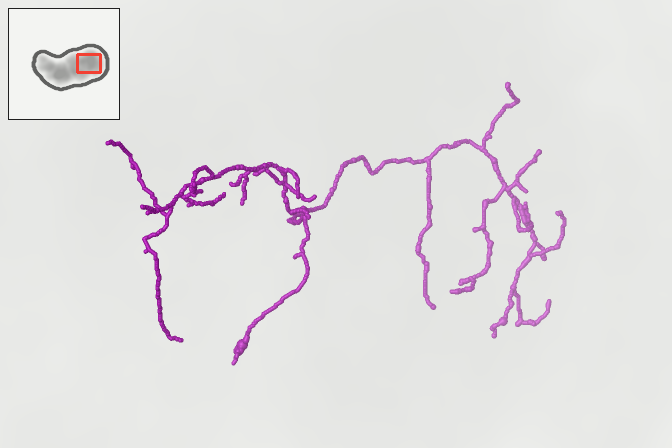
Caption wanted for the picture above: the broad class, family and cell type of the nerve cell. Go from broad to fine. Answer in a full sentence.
A visual centrifugal neuron of the LPT family, type LPT111.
